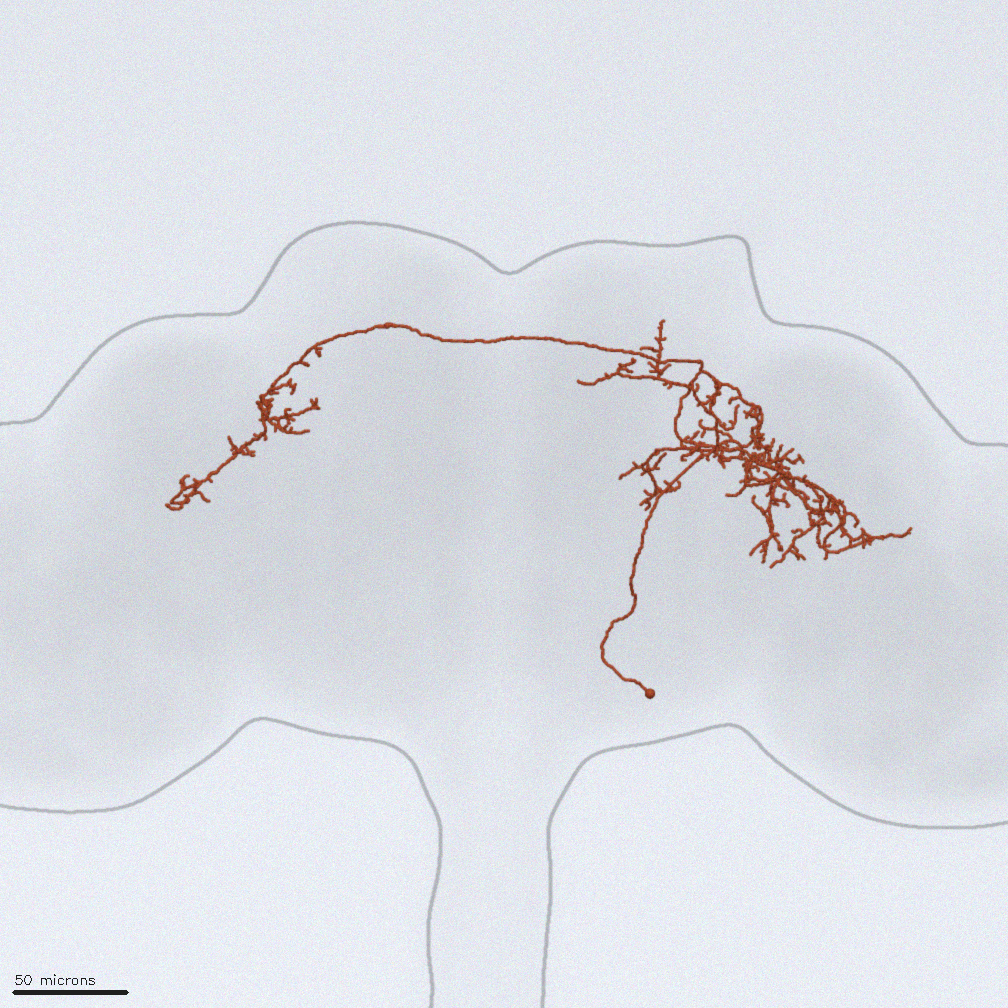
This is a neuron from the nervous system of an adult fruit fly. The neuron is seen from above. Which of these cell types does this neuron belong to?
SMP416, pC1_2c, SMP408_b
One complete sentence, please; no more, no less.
As its cell type, this neuron has pC1_2c.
